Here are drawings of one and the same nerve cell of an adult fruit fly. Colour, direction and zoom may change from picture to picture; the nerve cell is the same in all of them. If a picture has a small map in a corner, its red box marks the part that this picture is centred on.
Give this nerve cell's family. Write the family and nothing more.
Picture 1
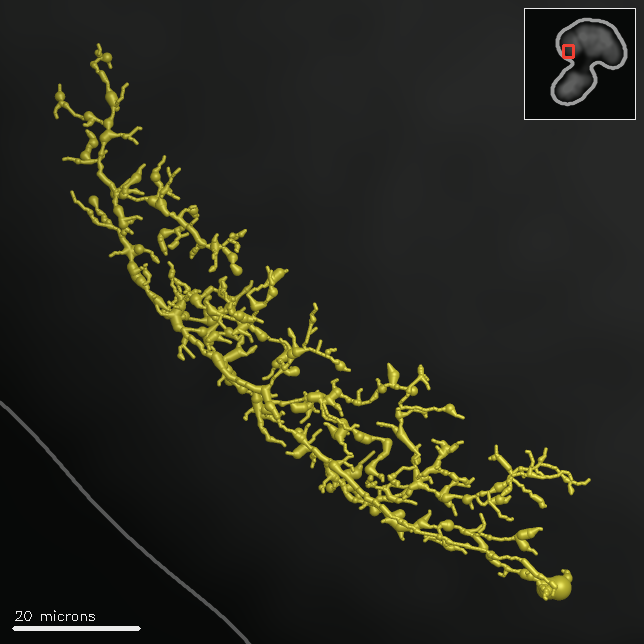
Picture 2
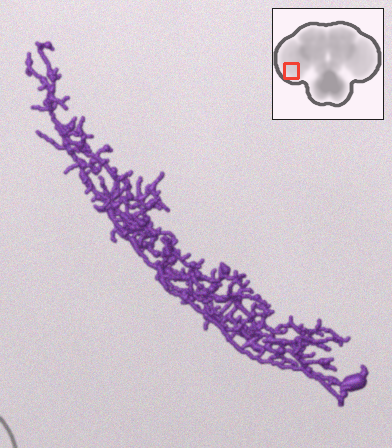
Pm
